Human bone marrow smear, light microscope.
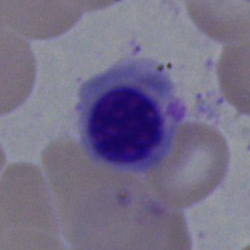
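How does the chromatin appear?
It stains deep purple and looks dense.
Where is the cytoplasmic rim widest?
Above the nucleus.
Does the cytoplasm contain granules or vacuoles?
No granules are visible, and there are no vacuoles.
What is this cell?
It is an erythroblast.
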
